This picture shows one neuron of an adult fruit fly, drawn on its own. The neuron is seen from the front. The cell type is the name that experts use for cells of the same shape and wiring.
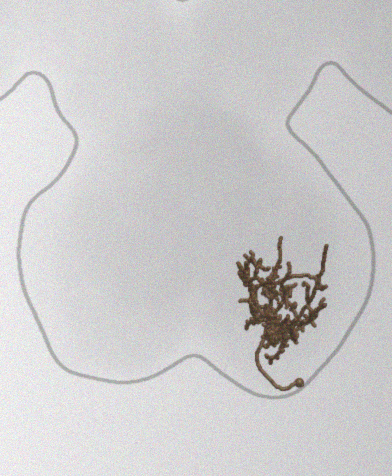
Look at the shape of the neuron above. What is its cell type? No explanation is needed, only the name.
IN20A.22A045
